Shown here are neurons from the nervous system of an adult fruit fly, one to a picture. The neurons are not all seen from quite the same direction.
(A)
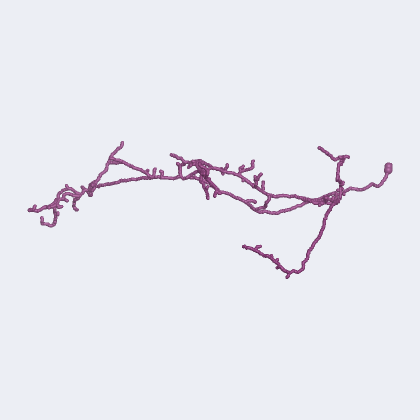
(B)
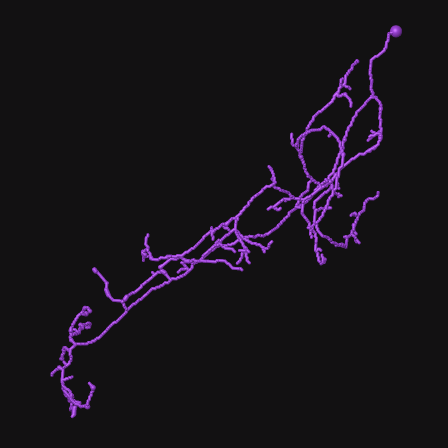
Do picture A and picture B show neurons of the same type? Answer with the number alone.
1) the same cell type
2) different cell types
2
